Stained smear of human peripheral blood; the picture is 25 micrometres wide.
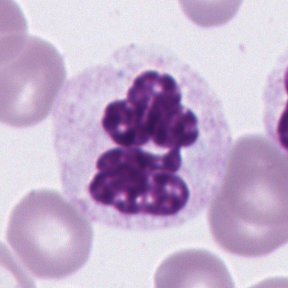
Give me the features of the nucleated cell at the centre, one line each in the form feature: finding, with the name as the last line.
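Outline: round and smooth
Nucleus: more than three lobes
Granules: fine, faint lilac, scattered through cytoplasm
Vacuoles: none in cytoplasm
Cell: segmented neutrophil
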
